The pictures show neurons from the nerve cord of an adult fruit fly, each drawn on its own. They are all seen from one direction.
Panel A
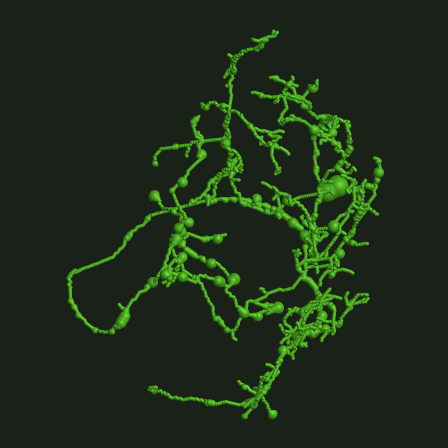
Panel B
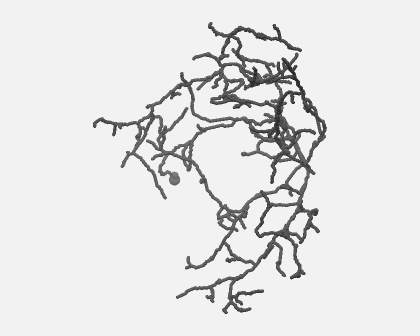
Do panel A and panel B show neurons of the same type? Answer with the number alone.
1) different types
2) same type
2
